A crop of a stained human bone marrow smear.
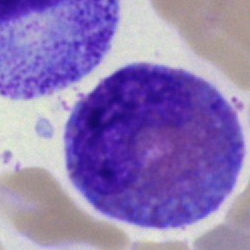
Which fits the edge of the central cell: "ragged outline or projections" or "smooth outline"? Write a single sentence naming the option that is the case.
The outline of the cell is smooth, not rough.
